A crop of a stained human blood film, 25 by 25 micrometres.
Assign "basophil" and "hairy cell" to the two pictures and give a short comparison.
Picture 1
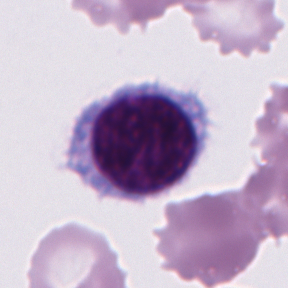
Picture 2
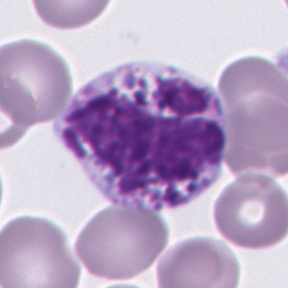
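Hairy cell: picture 1. Basophil: picture 2. Cell edge: hairy cell ragged, with fine hair-like projections around much of the cell; basophil roughly round.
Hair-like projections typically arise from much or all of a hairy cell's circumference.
Nucleus: hairy cell round in outline, no notch, cleft or lobe, about 9 micrometres across, filling about 70% of the cell's area; basophil irregular and lobed.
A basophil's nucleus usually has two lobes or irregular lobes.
Chromatin: dark purple and dense across the whole nucleus in the hairy cell; dark purple and coarsely clumped in the basophil. Granules: none distinct in the hairy cell; coarse and dark purple in the basophil, with pale lilac cytoplasm between them. Hairy cell cytoplasm: pale blue, rim wider on the left of the nucleus than on the right. Hairy cell size: about 13 by 10 micrometres.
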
